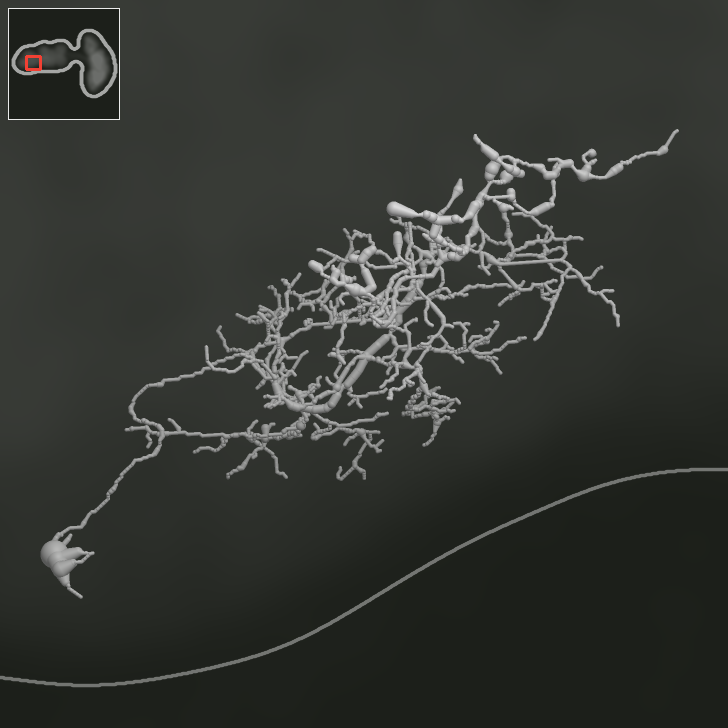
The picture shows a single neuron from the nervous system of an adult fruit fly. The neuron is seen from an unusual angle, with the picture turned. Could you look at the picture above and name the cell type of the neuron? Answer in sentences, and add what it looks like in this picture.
It is of cell type IN06B073. This is a nerve-cord intrinsic neuron. It is in the nerve cord and does not reach the brain. The cell body can be seen at the lower left of the picture.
